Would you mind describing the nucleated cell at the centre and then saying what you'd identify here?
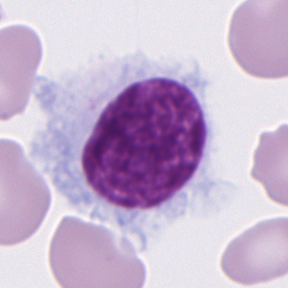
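Cytoplasmic rim broader left of the nucleus than right. No distinct granules. No vacuoles. Nuclear outline smooth; no indentation, no lobes. Cell: hairy cell.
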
